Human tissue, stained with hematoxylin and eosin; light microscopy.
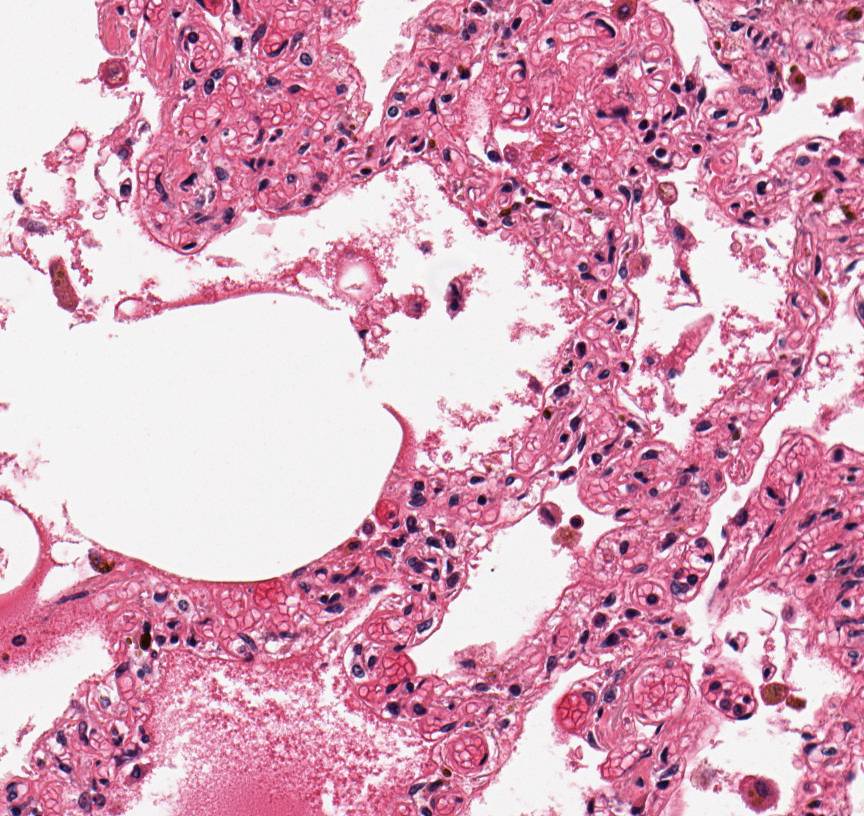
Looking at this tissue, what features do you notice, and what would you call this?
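Branching, interconnecting strands outline many empty spaces rather than a solid sheet. Many cells in the strands have pale pink, bubbly, finely vacuolated cytoplasm. Pale pink amorphous material fills a space at lower left. Detached rounded cells lie free in several spaces. This is lung.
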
